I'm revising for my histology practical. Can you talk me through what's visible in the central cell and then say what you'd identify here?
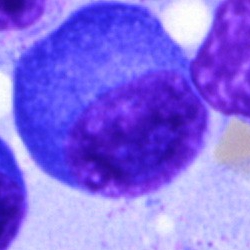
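The outline is roughly round, with a few slightly flattened, angular sides. The nucleus lies off-centre, in the lower right, its chromatin mottled: darker purple areas among small paler spots. The cytoplasm shows no distinct granules. This is a plasma cell.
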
